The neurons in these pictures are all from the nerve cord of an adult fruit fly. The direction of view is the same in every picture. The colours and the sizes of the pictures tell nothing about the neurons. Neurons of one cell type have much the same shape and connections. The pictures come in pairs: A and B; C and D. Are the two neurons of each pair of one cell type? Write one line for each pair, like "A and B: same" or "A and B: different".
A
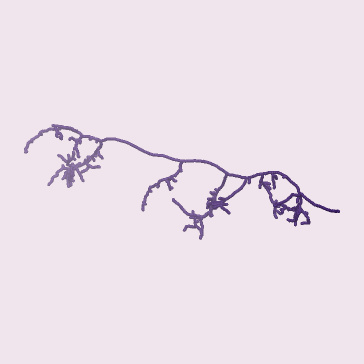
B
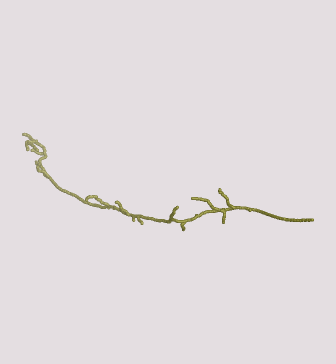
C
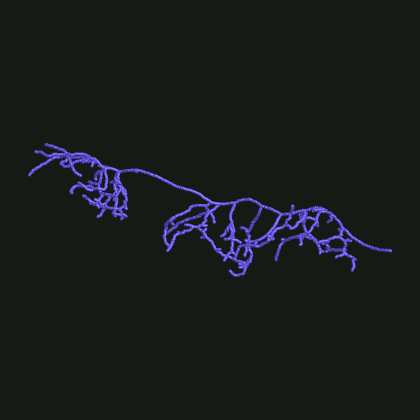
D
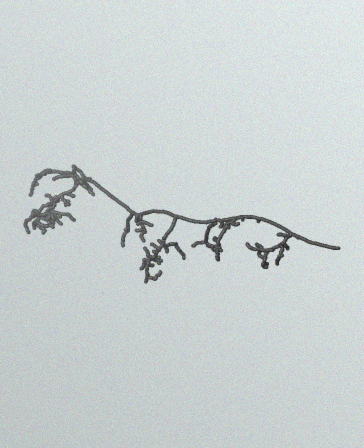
A and B: different
C and D: different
